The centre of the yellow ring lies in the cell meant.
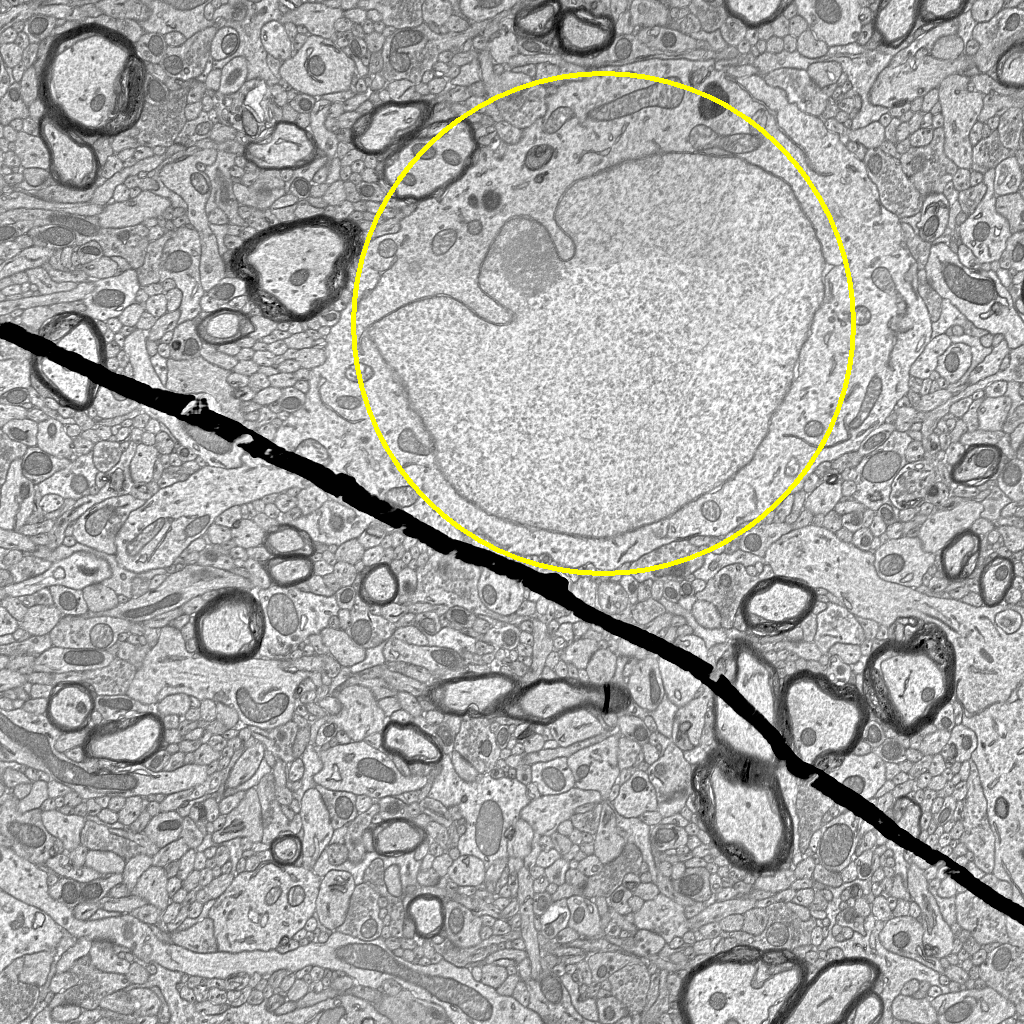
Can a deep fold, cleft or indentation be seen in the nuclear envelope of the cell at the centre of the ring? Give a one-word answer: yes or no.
Yes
